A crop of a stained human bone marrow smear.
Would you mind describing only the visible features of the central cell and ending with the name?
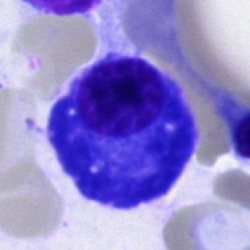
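Start with the outline: it is roughly round, though the edge is slightly uneven. Notice how much cytoplasm there is, and how deep blue it stains. Just below the nucleus, the cytoplasm turns paler and mottled. Look closely and you will find a few tiny clear dots scattered through it. This is a plasma cell.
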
